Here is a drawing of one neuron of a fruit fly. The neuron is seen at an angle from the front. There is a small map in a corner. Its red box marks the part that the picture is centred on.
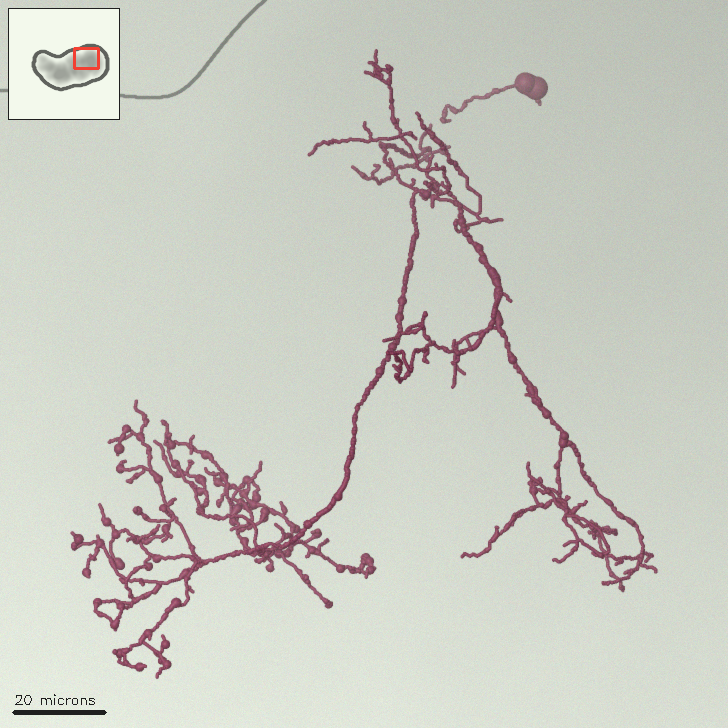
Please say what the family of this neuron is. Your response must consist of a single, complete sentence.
It is the family hemilineage DL1_dorsal to which this neuron belongs.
